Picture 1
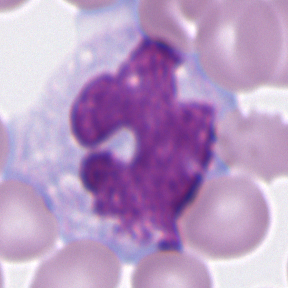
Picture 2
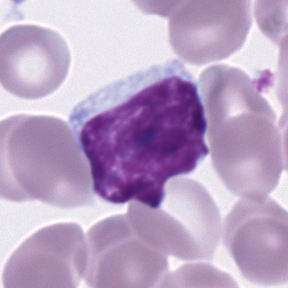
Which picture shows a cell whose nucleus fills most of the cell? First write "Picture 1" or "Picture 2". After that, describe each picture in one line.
Picture 2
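In picture 1: The cytoplasm is abundant and is widest on the left of the nucleus.
In picture 2: A narrow rim of cytoplasm is visible mainly along the upper-left side of the nucleus.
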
